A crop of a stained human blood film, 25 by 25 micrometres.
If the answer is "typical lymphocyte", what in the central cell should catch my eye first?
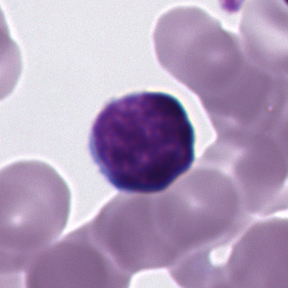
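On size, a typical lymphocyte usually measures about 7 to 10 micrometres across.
This cell is about 9 micrometres across, which fits.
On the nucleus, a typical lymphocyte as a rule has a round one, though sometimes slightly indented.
Here the nucleus, also about 9 micrometres across, is round, shows no indentation or lobes, and fills about 90% of the cell's area.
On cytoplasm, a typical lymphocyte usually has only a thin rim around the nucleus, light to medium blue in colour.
Only a very thin rim shows at the edge of this nucleus, and the little cytoplasm visible is blue, so both points fit. The cell outline is round and carries no hair-like projections.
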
